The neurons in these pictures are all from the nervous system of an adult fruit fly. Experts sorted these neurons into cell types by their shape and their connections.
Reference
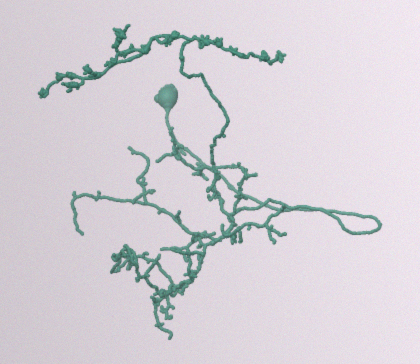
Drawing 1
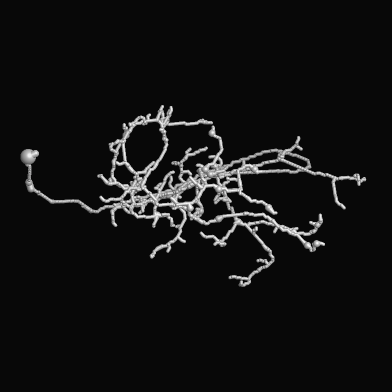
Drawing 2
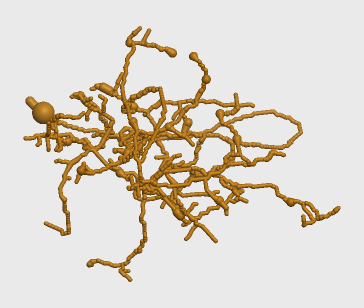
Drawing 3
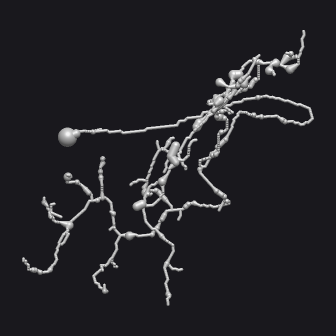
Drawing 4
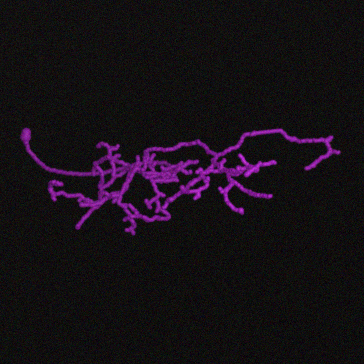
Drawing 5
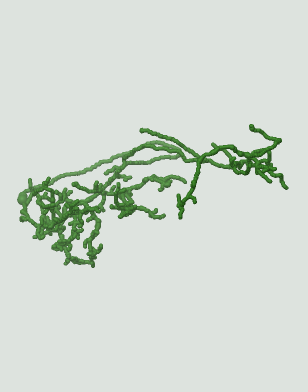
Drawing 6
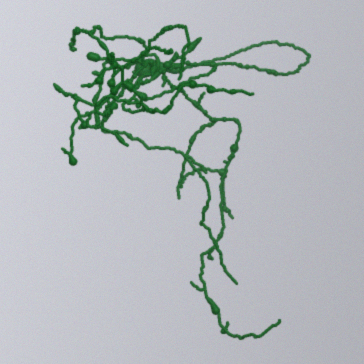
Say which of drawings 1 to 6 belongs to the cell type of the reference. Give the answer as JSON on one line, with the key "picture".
{"picture": 3}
